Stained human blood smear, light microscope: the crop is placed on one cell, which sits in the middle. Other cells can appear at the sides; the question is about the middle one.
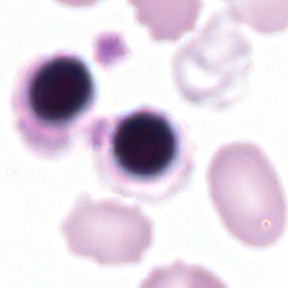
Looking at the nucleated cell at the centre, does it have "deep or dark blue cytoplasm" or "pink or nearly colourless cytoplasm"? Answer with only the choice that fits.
Pink or nearly colourless cytoplasm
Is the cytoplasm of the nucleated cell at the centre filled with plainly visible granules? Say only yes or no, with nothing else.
No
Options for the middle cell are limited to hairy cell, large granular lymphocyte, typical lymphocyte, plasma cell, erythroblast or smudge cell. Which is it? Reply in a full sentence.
The central element of this crop is a cell, namely an erythroblast.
